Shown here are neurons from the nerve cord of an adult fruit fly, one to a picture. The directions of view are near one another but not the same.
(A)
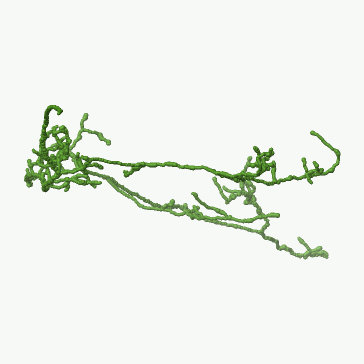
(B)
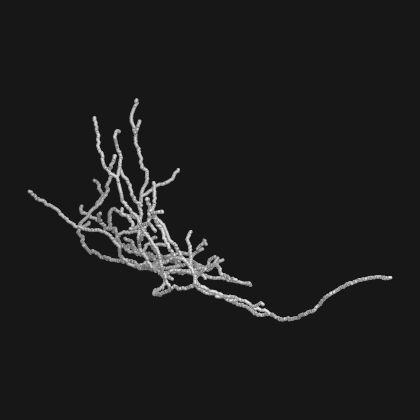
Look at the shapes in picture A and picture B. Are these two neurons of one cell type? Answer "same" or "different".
different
